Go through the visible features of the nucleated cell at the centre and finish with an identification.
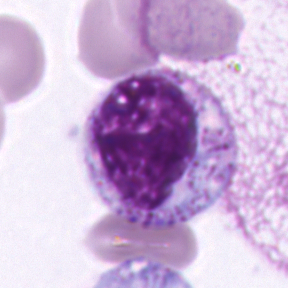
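A round outline, to begin with. The nucleus is a single mass, with no lobes. The band of cytoplasm looks widest on the right side, and fine purple granules are scattered through it. So: a metamyelocyte.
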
